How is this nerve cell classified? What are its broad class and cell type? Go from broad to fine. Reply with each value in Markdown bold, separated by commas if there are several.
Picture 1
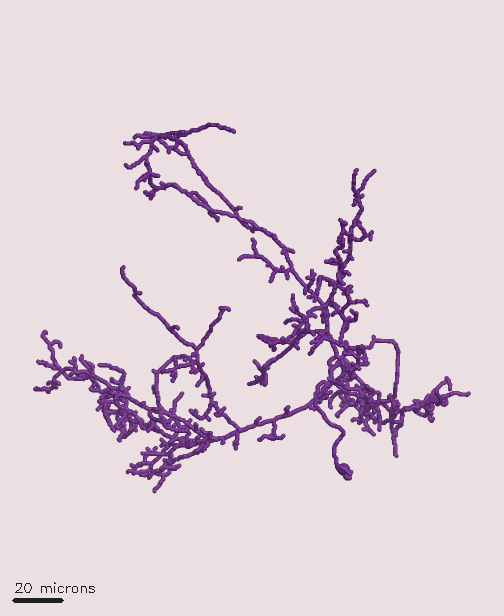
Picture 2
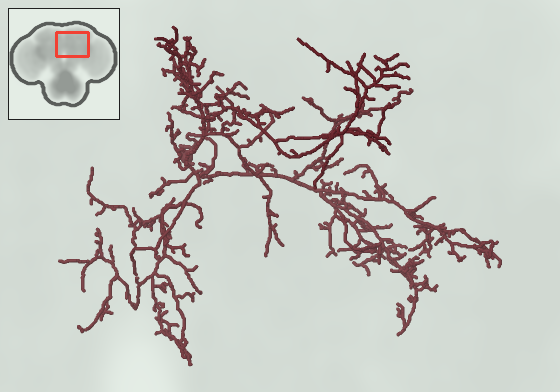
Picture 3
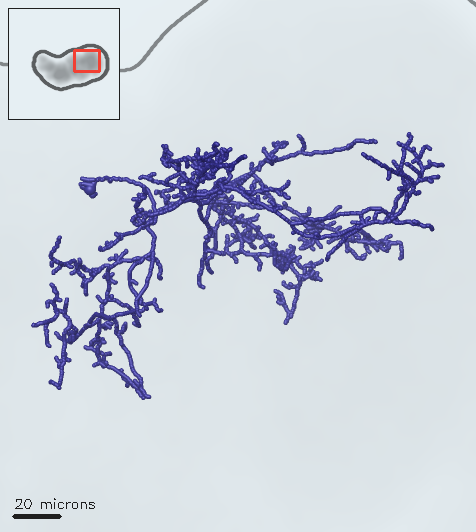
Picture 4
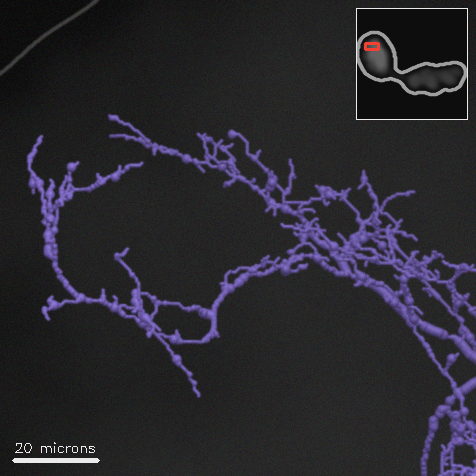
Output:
**central-brain intrinsic neuron**, **SMP546**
